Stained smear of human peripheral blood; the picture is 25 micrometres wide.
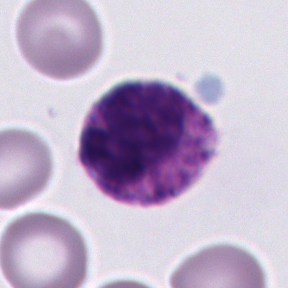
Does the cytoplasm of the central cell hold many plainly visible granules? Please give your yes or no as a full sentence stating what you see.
Yes, many granules can be seen in the cytoplasm of the cell.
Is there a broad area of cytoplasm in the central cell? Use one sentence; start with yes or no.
No, the nucleus fills most of this cell.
